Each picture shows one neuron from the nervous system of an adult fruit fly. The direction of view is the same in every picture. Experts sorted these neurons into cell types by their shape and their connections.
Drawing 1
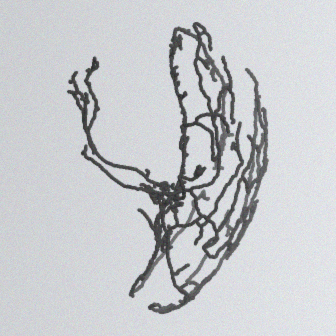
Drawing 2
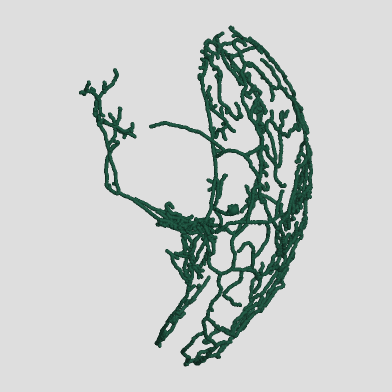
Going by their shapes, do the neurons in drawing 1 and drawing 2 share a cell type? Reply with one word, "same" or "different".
same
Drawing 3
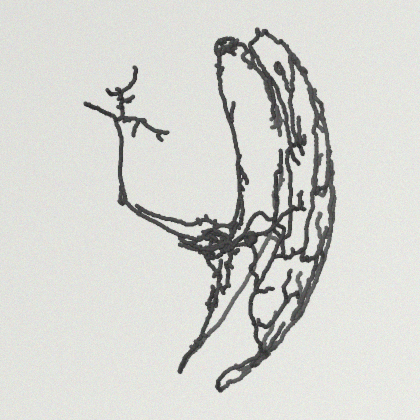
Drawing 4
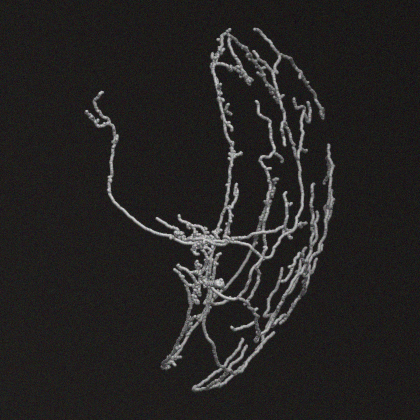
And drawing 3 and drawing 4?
same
